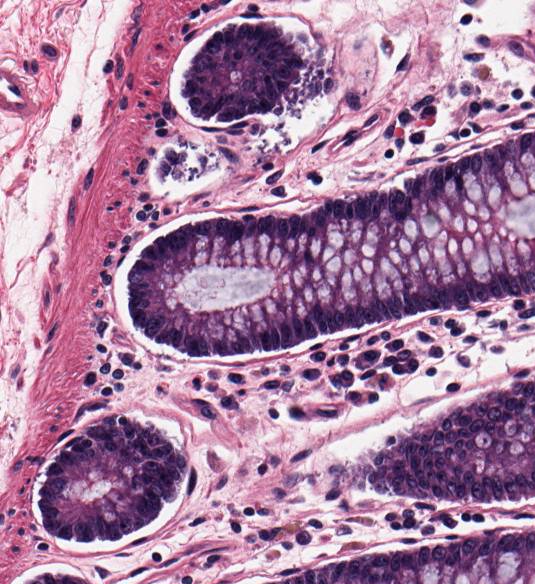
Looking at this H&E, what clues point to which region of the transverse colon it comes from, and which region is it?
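It is colonic mucosa. Glands are lined by a single layer of columnar cells with dark, elongated basal nuclei.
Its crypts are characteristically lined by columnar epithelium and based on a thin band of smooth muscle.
Cross-cut glands at top centre and lower left show round profiles about a small central lumen, and a smooth muscle band runs down the left side.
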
